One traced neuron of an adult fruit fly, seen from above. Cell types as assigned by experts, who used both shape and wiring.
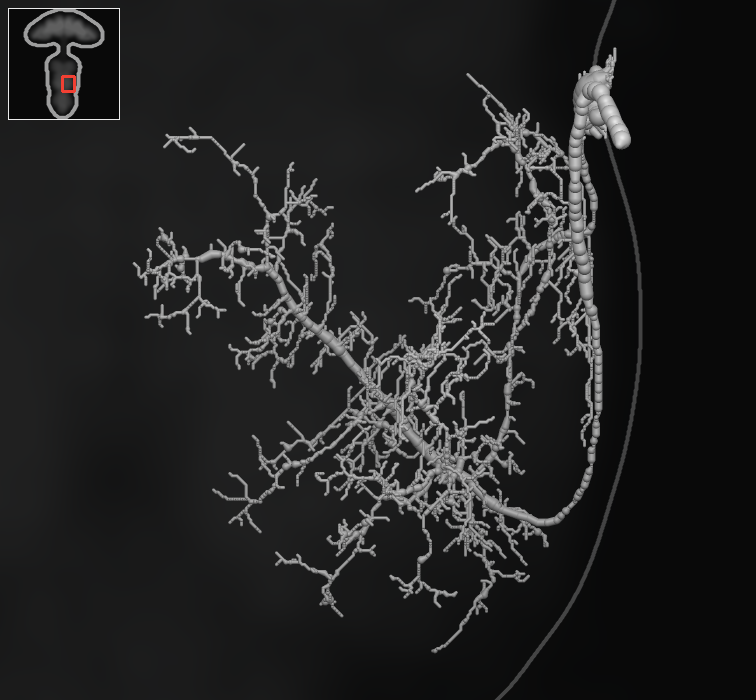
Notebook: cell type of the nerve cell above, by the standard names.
STTMm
